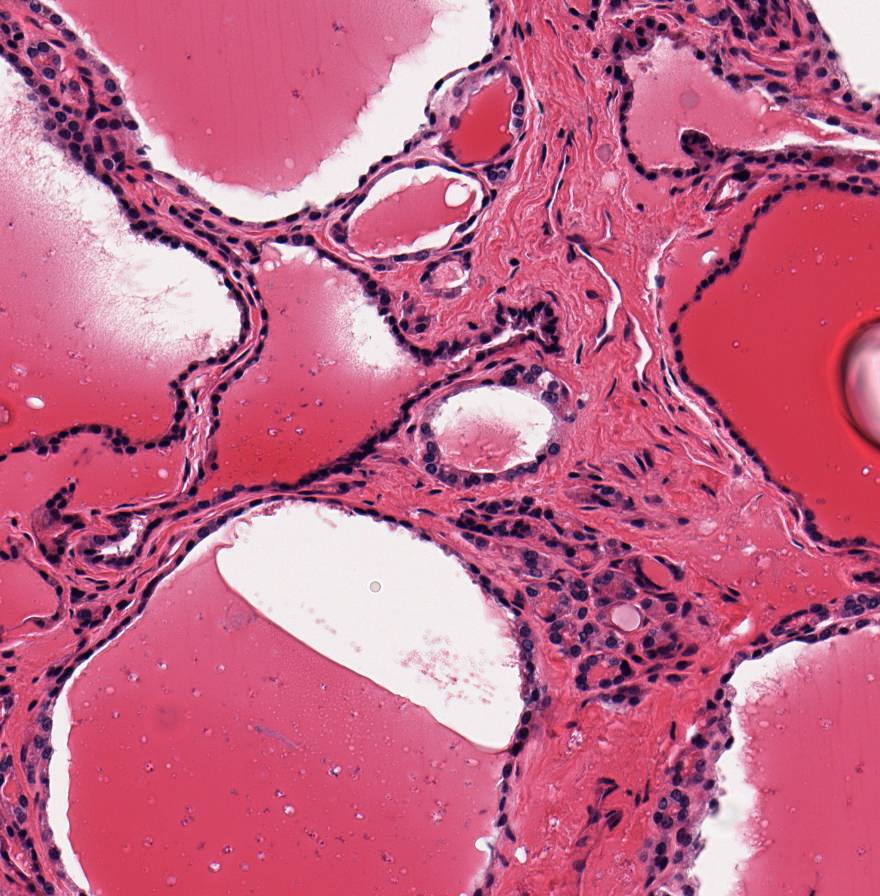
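Thyroid: most of the field is large follicles full of pink-red colloid, divided by a branching band of fibrous stroma running through the centre. The colloid itself is homogeneous, with scattered tiny round clear vacuoles. That central stroma is wavy pink collagen fibres with sparse spindle-shaped nuclei, and you'll notice no papillary projections reaching from the follicle linings into the colloid.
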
